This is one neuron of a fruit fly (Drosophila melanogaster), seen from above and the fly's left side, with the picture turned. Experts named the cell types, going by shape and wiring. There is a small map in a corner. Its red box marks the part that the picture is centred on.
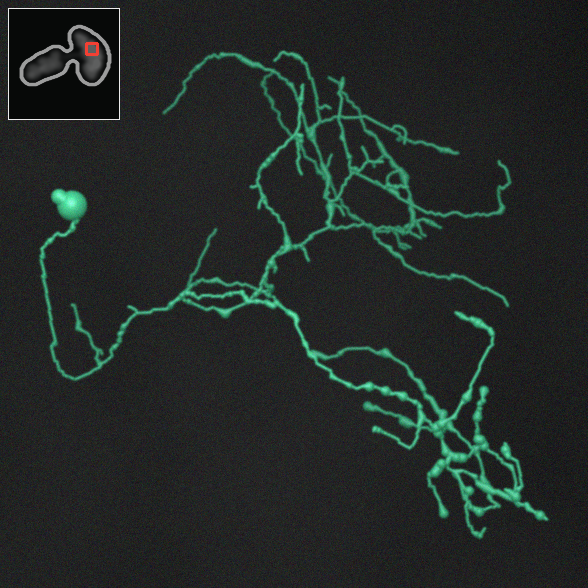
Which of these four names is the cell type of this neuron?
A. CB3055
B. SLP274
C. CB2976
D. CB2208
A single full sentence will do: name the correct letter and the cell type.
Option B, the cell type SLP274, describes the neuron.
